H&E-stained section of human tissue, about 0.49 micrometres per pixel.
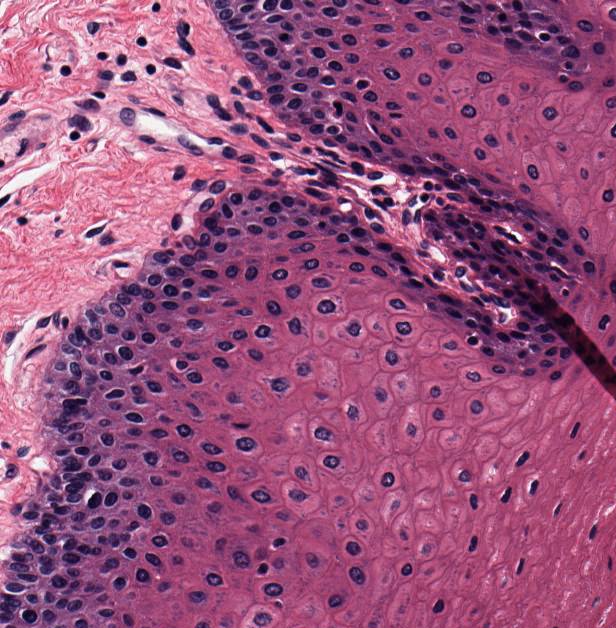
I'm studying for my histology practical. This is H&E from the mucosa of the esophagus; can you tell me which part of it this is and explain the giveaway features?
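This is stratified squamous nonkeratinized epithelium. At the connective tissue border, basal cells crowd with small dark nuclei; above them, large polygonal cells have pink cytoplasm, distinct borders and, in the middle layers, round central nuclei.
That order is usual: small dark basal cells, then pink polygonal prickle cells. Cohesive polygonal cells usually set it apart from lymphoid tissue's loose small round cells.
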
